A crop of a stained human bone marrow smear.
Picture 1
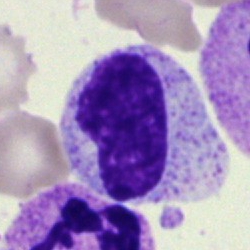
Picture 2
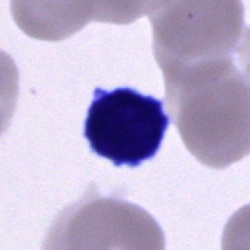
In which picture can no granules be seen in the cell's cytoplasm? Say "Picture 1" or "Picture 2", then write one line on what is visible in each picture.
Picture 2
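In picture 1: Fine purple granules are scattered throughout the cytoplasm.
In picture 2: No granules are visible in the cell.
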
